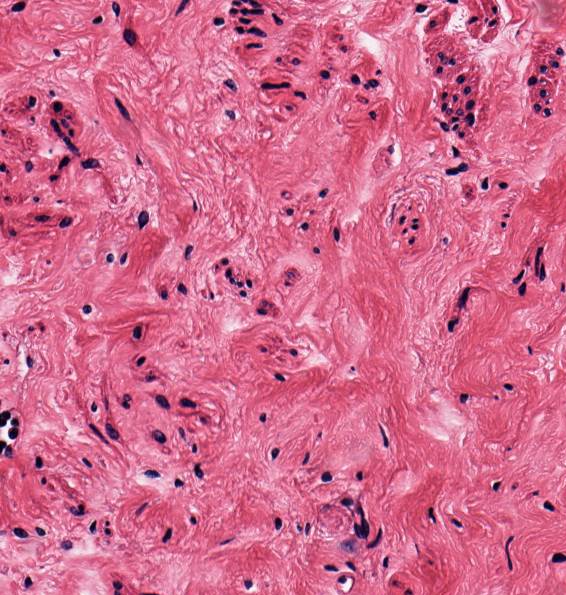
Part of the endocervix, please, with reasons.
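Dense connective tissue, this one: dense pink fibrous tissue fills the field, with no epithelium anywhere. The collagen bundles are wavy and run in many directions, some parted by narrow pale clefts.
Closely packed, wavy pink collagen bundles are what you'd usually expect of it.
No fat cells, either.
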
